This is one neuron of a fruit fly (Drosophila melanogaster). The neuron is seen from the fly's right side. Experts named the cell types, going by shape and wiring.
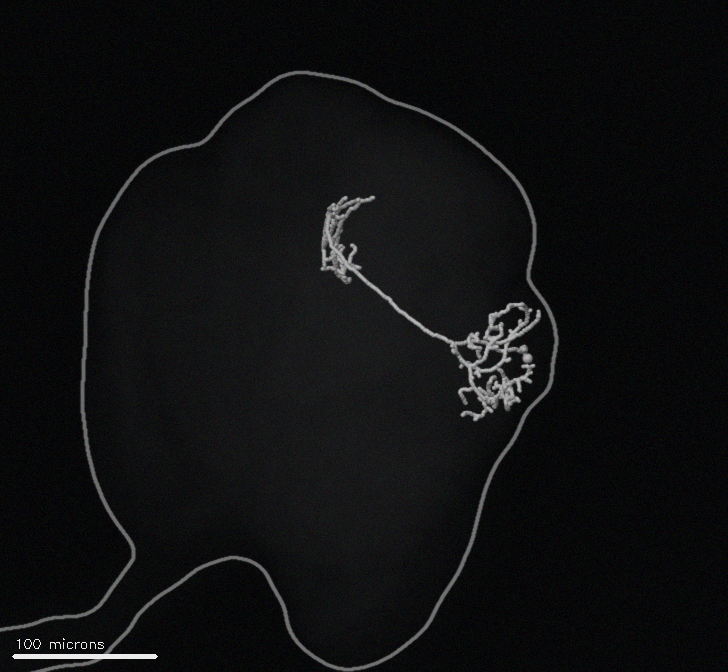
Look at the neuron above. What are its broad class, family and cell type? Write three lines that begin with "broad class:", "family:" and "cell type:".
broad class: central-brain intrinsic neuron
family: hemilineage ALl1_ventral
cell type: M_lPNm13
